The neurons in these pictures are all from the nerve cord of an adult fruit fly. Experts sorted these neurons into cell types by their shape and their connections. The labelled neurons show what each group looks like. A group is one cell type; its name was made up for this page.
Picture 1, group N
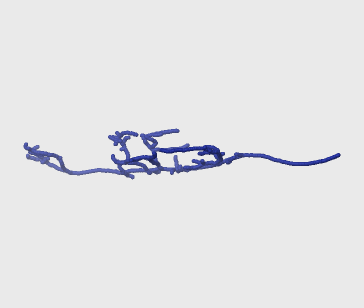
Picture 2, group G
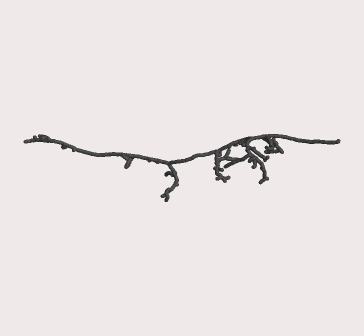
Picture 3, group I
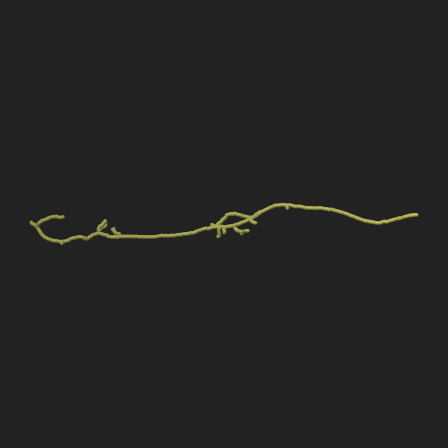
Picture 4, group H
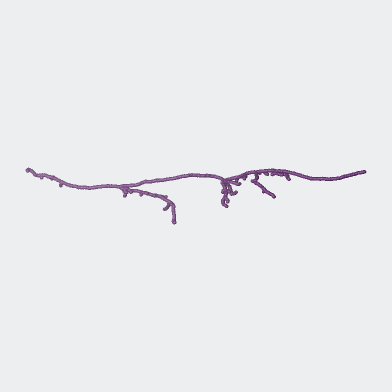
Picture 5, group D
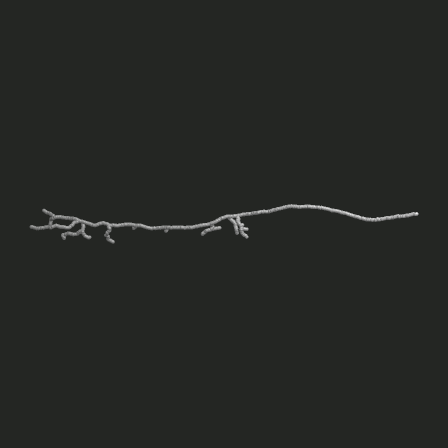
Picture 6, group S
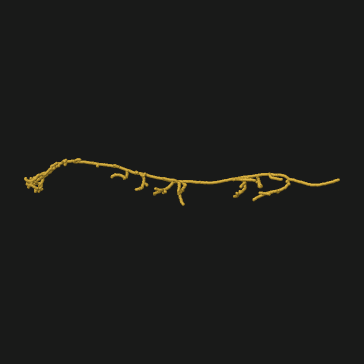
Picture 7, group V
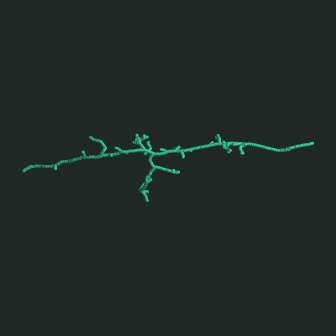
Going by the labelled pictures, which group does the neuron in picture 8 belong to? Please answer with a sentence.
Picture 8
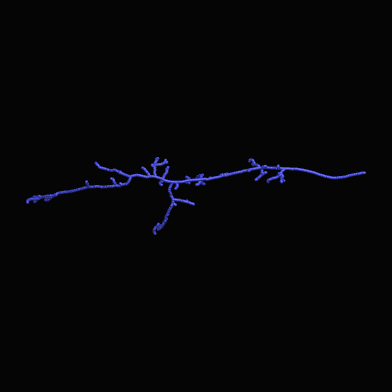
It belongs to group V.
